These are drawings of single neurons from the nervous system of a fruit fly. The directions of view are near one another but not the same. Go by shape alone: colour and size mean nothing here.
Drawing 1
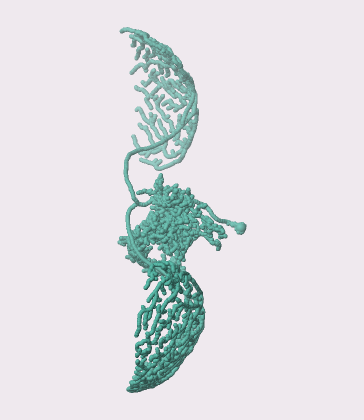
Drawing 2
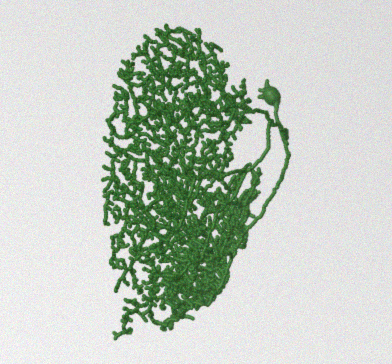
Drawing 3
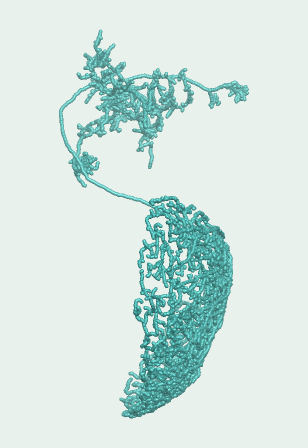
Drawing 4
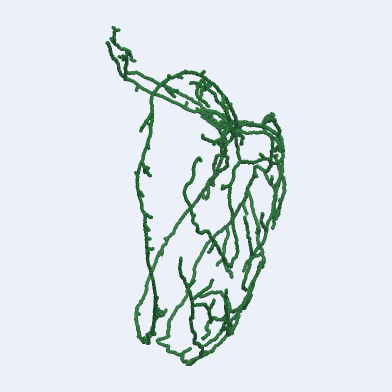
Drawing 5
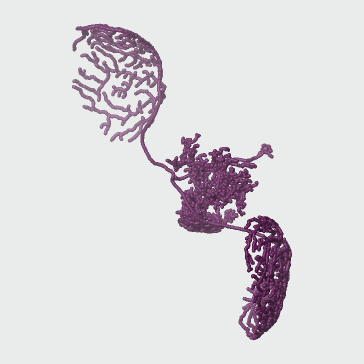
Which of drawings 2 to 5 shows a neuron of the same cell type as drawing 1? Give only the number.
5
